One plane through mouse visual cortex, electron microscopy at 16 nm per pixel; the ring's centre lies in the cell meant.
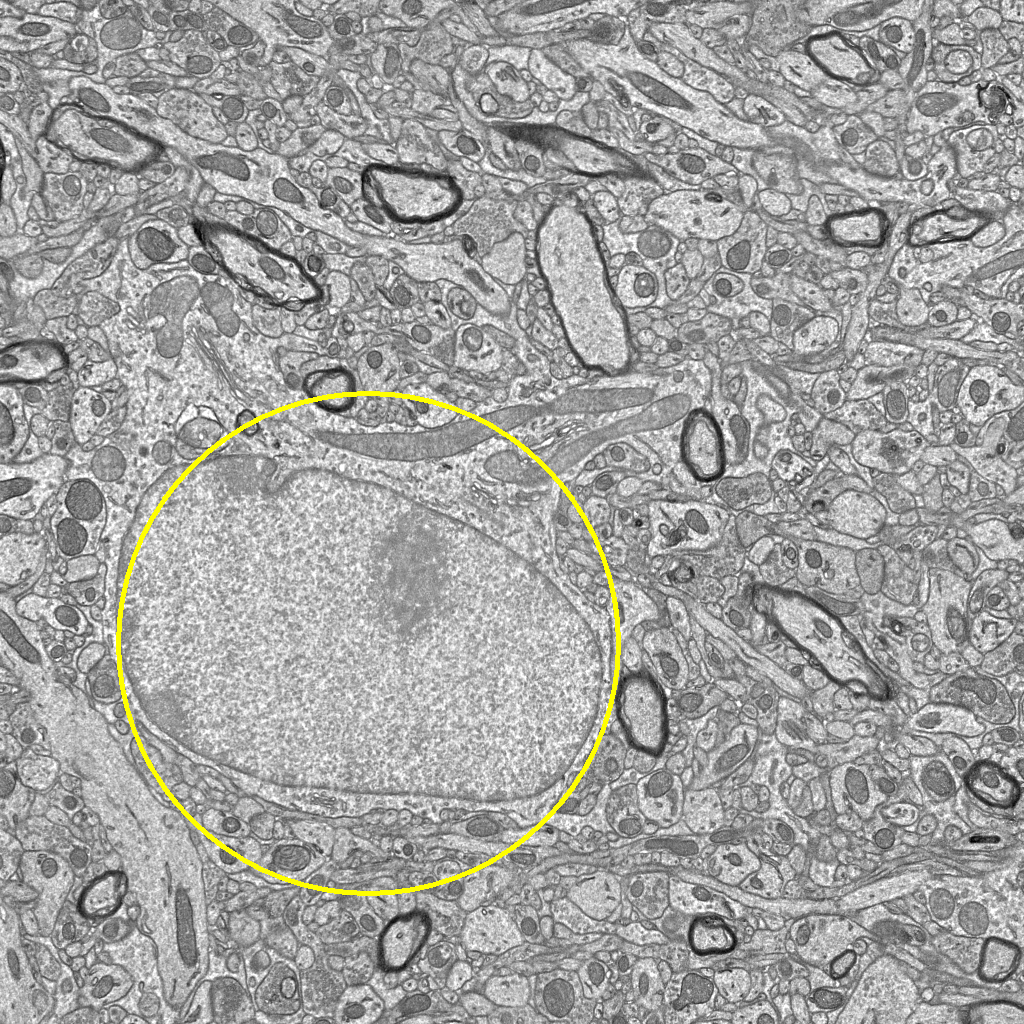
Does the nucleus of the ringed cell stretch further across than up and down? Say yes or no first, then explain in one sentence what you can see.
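Yes. The nucleus is a large oval whose long axis runs roughly left to right.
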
